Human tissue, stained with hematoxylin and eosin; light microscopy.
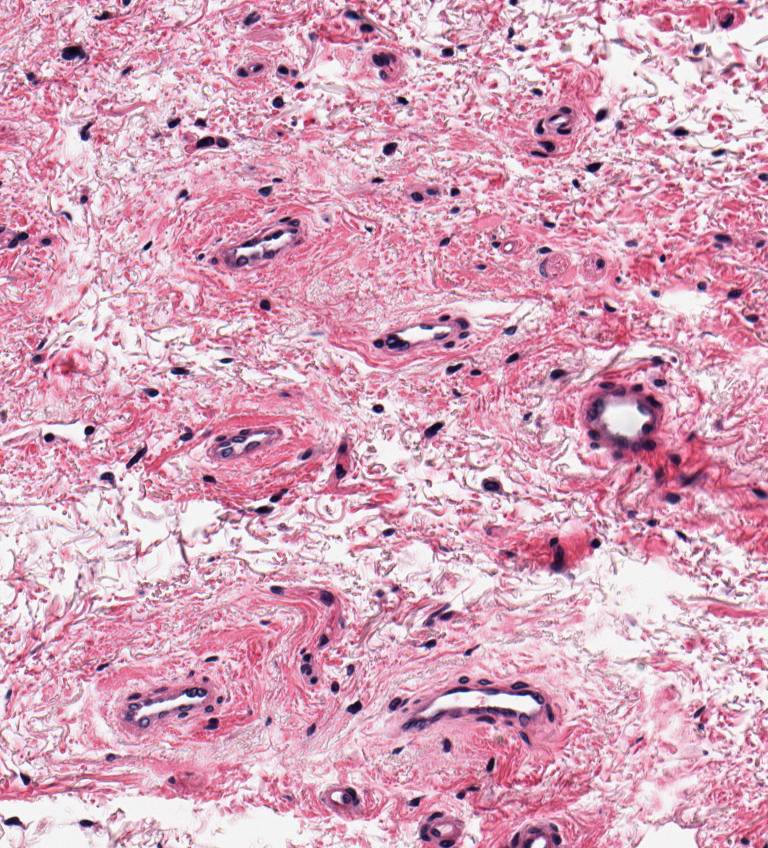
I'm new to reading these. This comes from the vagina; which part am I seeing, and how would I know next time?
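The field shows loose connective tissue. Between the vessels the stroma is loose and finely fibrillary, with many small pale gaps, and there is no epithelium, gland or fat cell.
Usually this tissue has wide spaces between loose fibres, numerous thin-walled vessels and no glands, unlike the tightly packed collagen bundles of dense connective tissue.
Most vessel lumens are narrow or slit-like and largely empty of red blood cells; one at the right middle is round and open, lined by plump dark nuclei.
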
